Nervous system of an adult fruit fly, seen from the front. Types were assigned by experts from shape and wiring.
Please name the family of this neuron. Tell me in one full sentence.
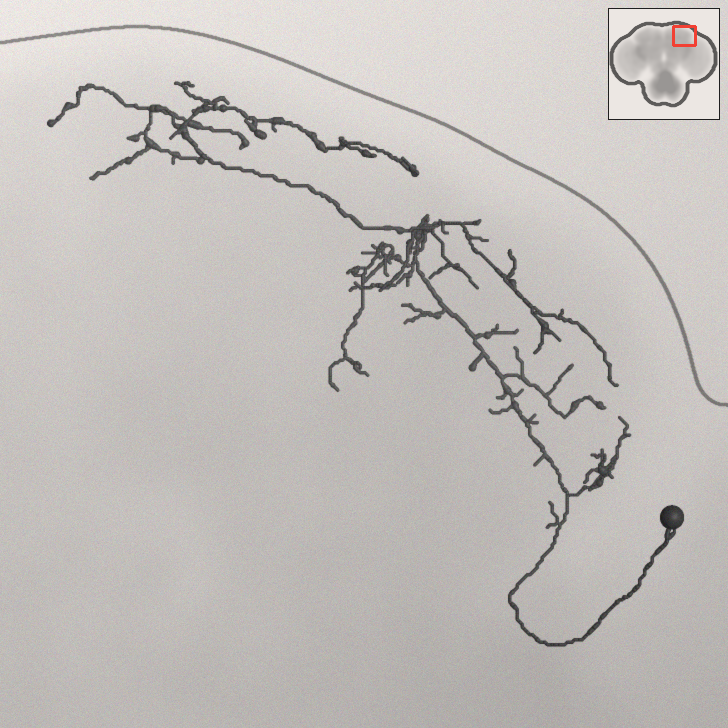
To family hemilineage LHa3 belongs this neuron.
